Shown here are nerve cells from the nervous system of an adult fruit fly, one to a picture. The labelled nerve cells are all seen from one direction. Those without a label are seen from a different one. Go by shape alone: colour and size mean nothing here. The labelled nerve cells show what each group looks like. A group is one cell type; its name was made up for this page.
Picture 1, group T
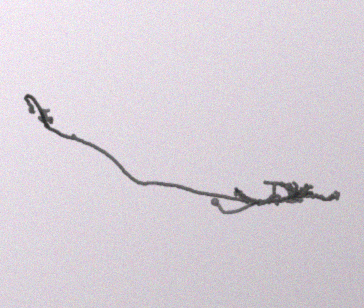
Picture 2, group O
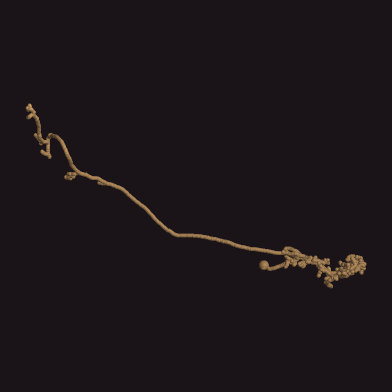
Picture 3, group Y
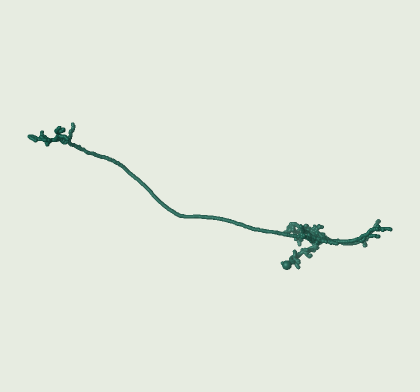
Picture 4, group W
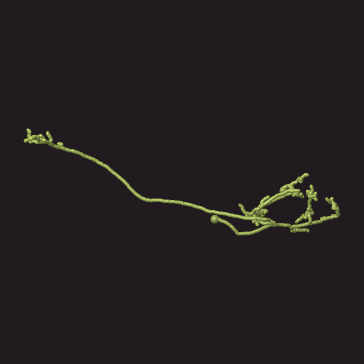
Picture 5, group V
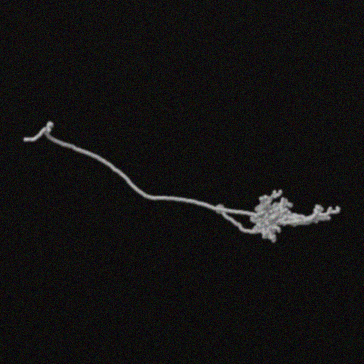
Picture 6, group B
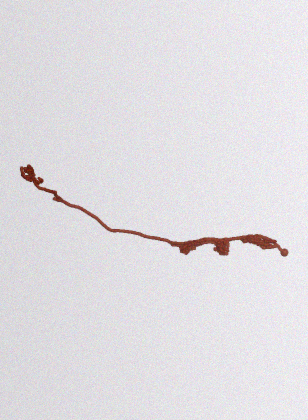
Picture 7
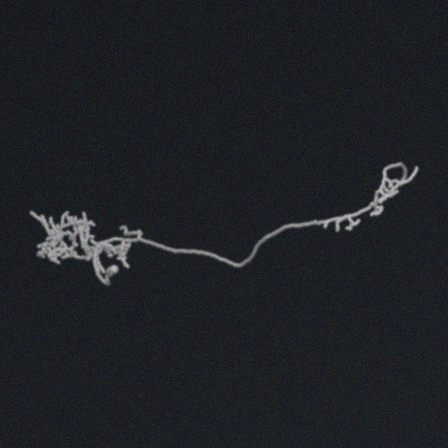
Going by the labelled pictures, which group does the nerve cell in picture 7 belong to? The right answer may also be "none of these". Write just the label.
group O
